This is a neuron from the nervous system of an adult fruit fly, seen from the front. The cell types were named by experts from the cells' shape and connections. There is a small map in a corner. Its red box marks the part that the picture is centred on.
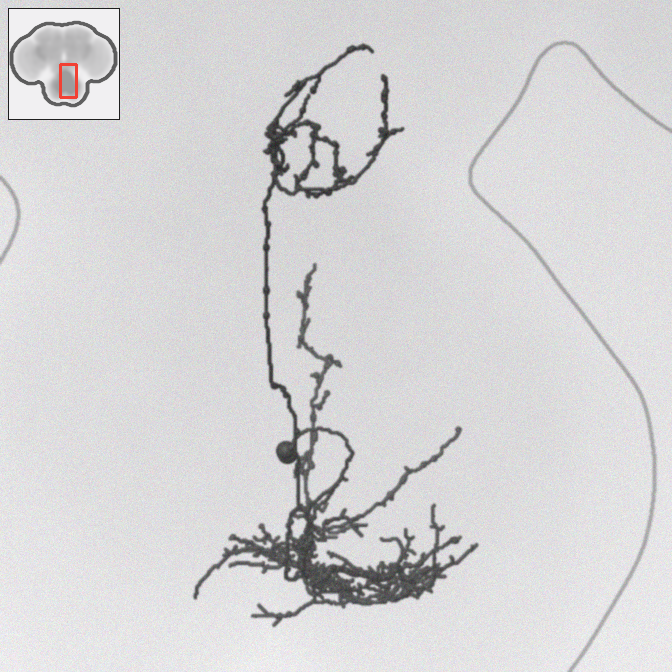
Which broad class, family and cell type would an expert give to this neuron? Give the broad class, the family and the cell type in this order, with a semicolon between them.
ascending neuron; hemilineage 17A; AN17A047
